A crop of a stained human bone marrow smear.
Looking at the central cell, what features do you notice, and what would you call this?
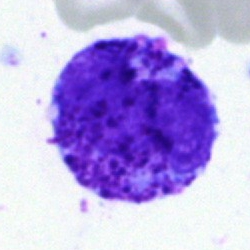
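Round in outline, this cell has a slightly ragged edge. Coarse dark purple-black granules are scattered over the whole of it, and the outline of the nucleus is hidden beneath them. Taken as a whole, the cell stains a deep violet-blue. It is a basophil.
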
